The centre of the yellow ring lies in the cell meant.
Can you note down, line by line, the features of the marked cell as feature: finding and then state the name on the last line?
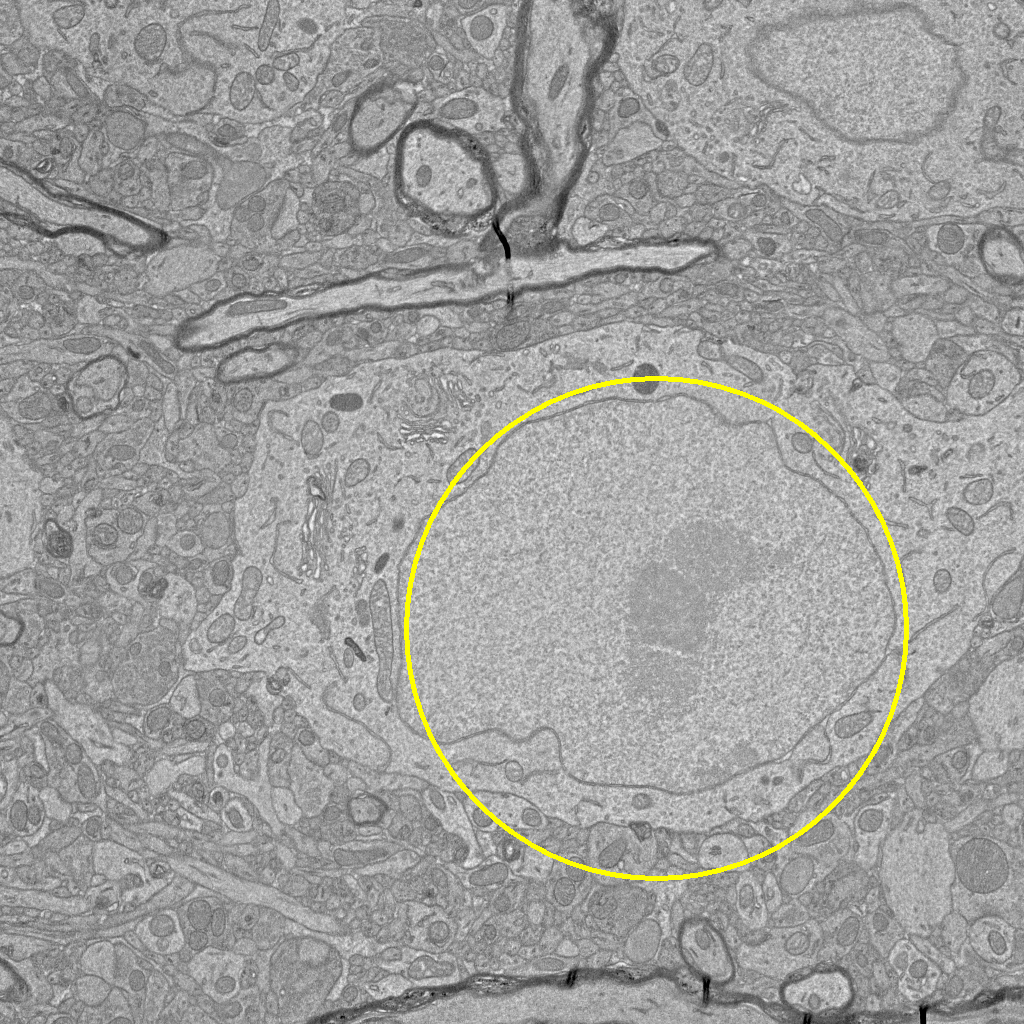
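Nucleus: large, rounded, shown whole, nearly filling the ring
Envelope: mostly smooth; shallow indentation at lower left
Chromatin: pale, finely dispersed; no dark clumps lining the envelope
Central patch: irregular, moderately dark, granular, near the nucleus centre
Name: excitatory neuron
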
